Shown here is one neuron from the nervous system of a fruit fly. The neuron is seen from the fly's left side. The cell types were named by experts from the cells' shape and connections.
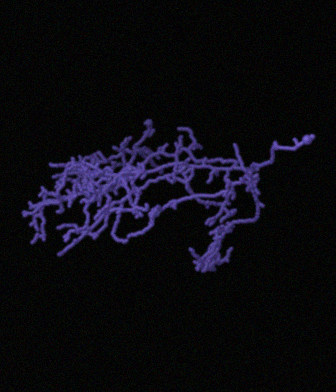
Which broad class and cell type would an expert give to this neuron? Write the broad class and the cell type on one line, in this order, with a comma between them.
nerve-cord intrinsic neuron, INXXX276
